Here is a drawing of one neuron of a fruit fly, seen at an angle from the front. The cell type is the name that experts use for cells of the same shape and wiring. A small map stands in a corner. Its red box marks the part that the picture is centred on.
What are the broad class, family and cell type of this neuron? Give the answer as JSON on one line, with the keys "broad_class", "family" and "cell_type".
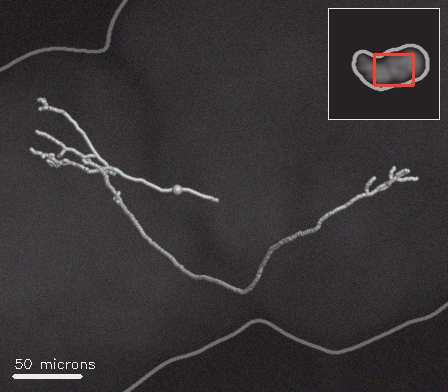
{"broad_class": "sensory neuron ascending to the brain", "family": "class mechanosensory proprioceptive", "cell_type": "SApp20"}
